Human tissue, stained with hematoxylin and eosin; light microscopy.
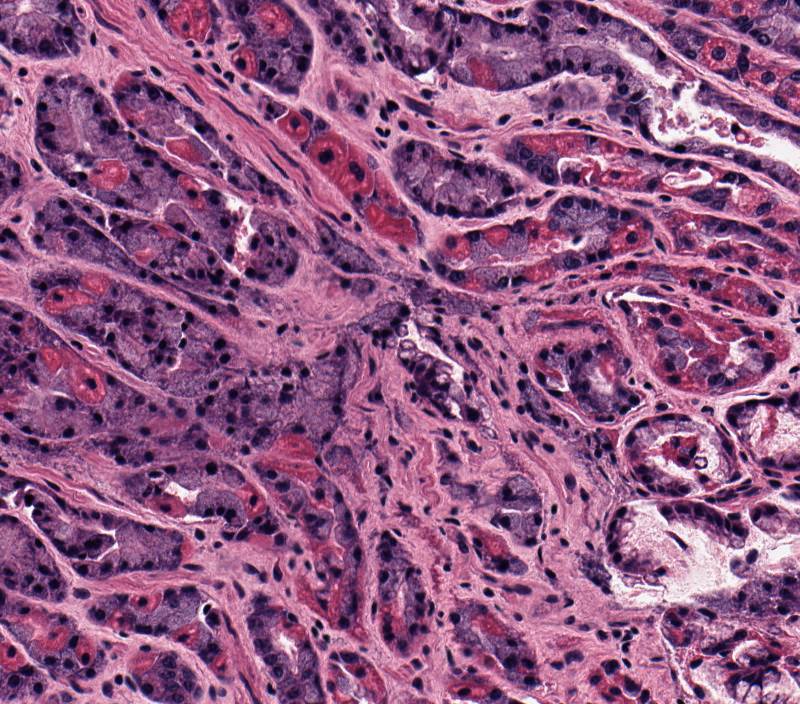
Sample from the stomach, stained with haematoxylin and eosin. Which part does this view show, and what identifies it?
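What you're looking at here are fundic glands. Clusters of glandular epithelial cells fill the field, parted by bands of pink fibrous stroma. Scattered among them, notice the parietal cells: large, with bright red-pink cytoplasm and a round central nucleus. Most of the other gland cells have purple-grey granular cytoplasm.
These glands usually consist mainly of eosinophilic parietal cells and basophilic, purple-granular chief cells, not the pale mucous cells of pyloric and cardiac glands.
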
